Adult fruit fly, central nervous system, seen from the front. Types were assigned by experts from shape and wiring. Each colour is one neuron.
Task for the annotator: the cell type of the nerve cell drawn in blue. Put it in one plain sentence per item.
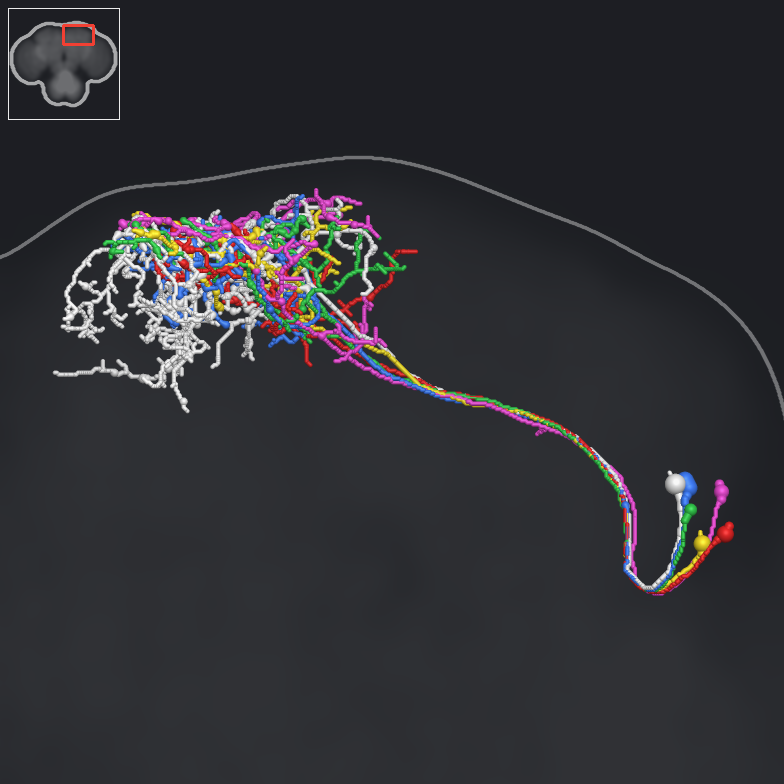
The cell type is SIP006.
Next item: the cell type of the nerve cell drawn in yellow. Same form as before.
The cell type is CB1679.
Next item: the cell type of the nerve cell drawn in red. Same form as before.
The cell type is CB2363.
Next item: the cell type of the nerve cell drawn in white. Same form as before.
The cell type is SMP034.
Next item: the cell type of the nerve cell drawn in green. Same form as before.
The cell type is SIP007.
